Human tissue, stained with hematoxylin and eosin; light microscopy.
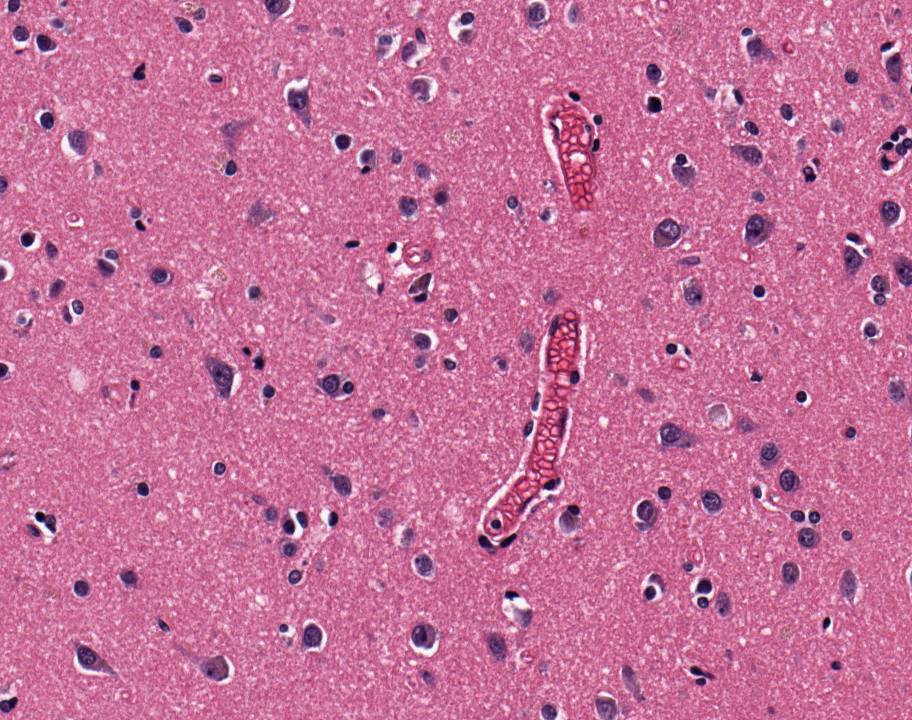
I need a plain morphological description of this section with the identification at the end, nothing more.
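The ground here is an even, finely granular pink neuropil, with cells spread fairly evenly through it. Vessel walls show only flattened endothelial nuclei, no thick muscular coat. Larger neurons have round pale nuclei and angular, purple-tinged cytoplasm. Among them lie many small, round, dark nuclei with little visible cytoplasm, consistent with glial cells. So: cerebral cortex.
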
